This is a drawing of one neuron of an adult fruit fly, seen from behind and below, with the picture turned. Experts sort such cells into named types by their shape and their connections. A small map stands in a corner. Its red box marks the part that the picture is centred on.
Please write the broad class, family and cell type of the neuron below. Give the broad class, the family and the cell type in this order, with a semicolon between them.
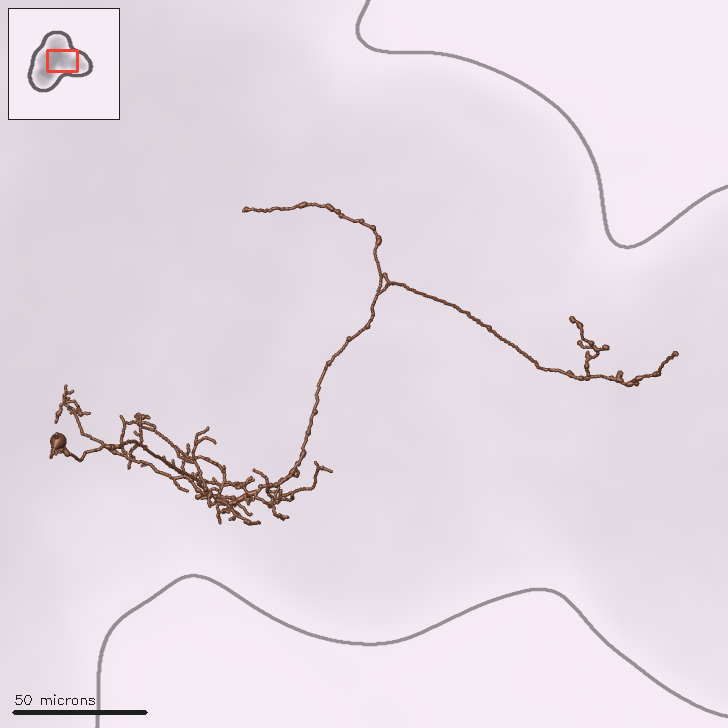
nerve-cord intrinsic neuron; hemilineage 06A; IN06A067_d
